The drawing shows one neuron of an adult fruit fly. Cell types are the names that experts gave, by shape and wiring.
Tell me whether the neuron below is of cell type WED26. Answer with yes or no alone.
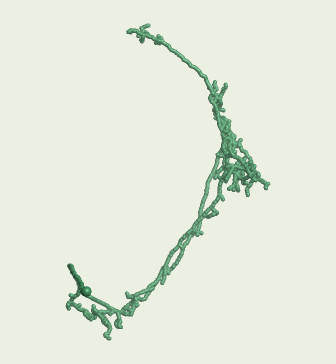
no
